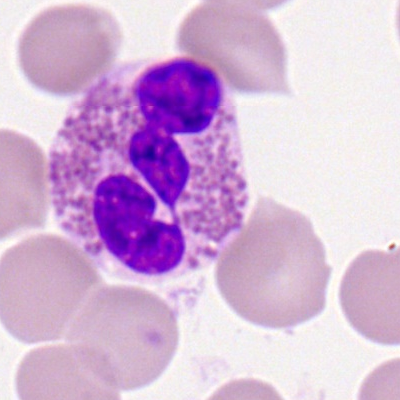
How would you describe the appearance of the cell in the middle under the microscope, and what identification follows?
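First, the nucleus is divided into three lobes. Second, these lobes are linked in a chain running from the top of the cell to the bottom. Third, no vacuoles are seen in the cytoplasm. Fourth, the outline of the cell is roughly round. The cell is an eosinophil.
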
